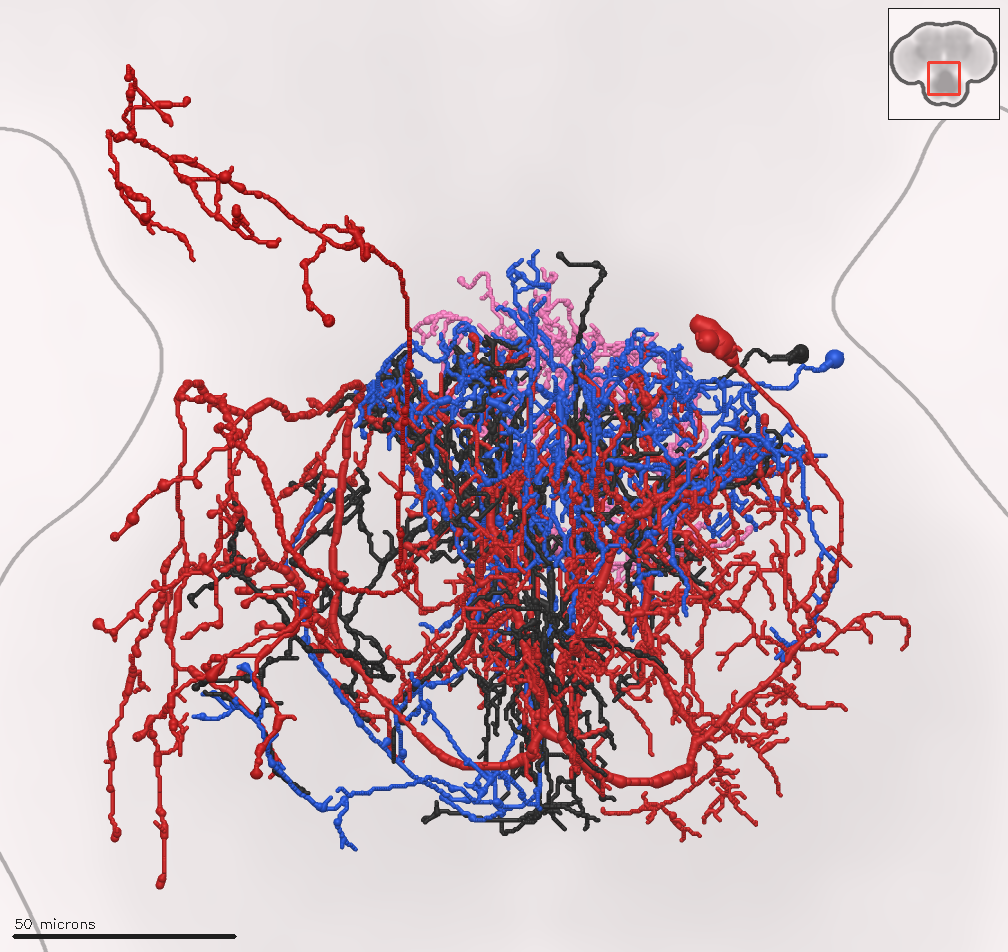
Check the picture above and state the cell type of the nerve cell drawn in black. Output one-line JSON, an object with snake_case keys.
{"cell_type": "INXXX129"}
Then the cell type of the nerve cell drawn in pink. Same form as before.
{"cell_type": "IN00A024"}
